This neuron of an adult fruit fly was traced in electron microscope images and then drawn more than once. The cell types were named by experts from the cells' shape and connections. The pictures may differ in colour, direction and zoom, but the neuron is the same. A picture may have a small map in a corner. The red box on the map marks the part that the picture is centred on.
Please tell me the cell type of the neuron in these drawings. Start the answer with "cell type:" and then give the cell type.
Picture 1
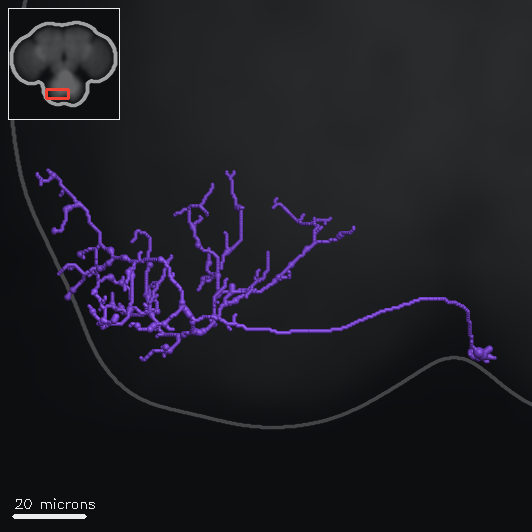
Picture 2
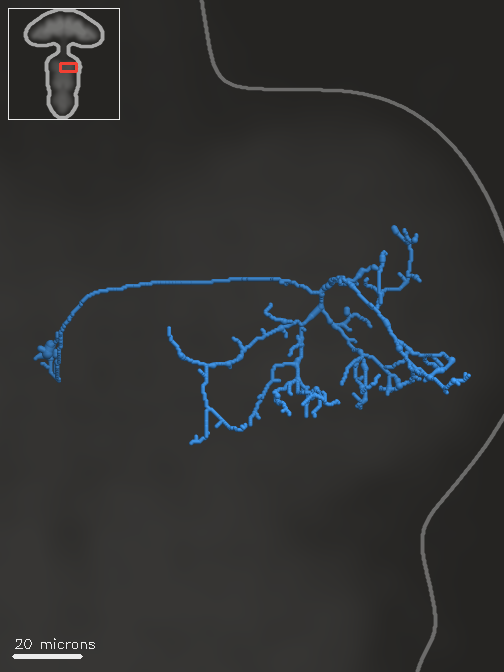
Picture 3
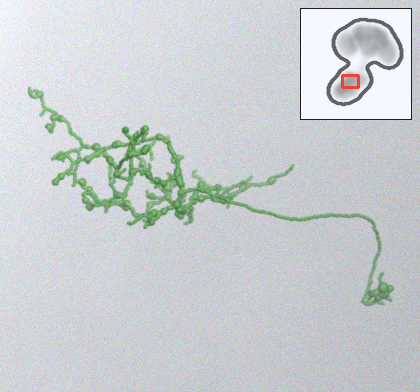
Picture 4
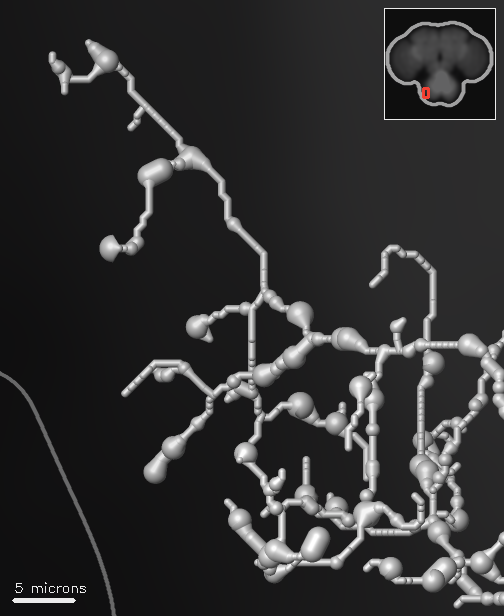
cell type: IN13B052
